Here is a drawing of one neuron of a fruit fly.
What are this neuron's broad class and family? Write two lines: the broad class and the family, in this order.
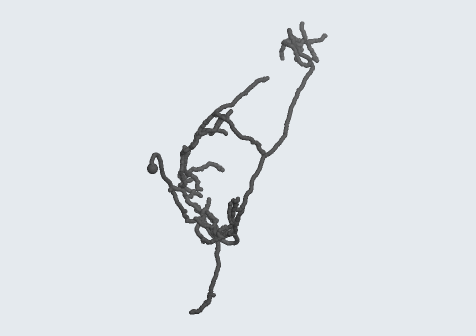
nerve-cord intrinsic neuron
hemilineage 17A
